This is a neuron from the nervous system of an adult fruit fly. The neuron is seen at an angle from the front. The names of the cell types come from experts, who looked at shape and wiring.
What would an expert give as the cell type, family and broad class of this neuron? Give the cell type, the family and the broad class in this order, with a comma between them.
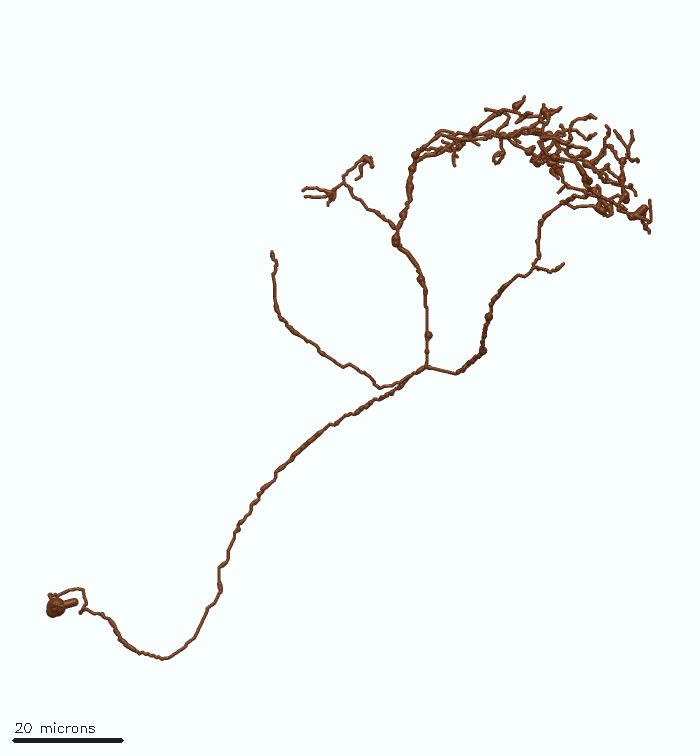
CB3005, hemilineage SLPal3_and_SLPal4_dorsal, central-brain intrinsic neuron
